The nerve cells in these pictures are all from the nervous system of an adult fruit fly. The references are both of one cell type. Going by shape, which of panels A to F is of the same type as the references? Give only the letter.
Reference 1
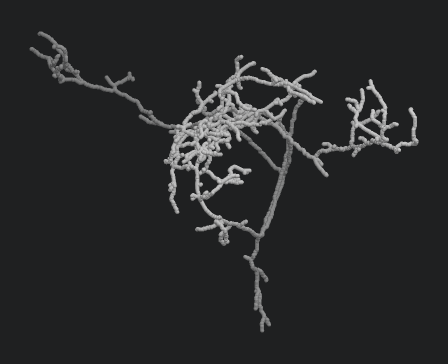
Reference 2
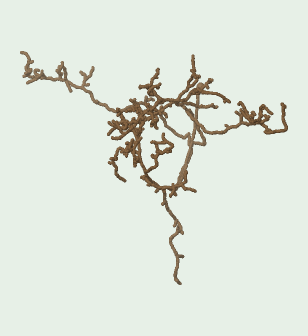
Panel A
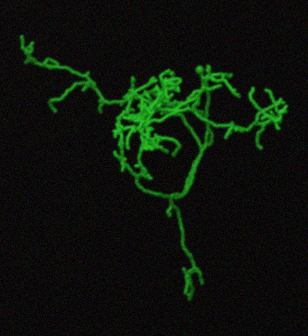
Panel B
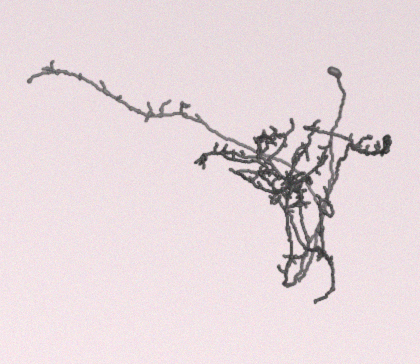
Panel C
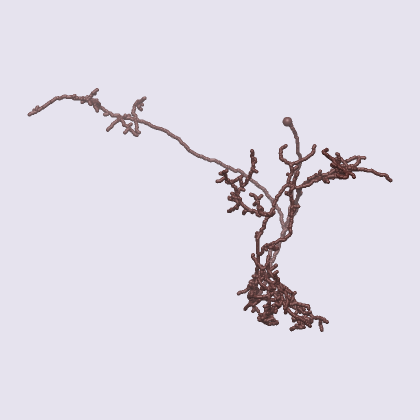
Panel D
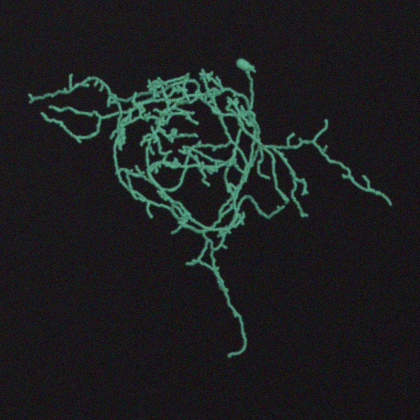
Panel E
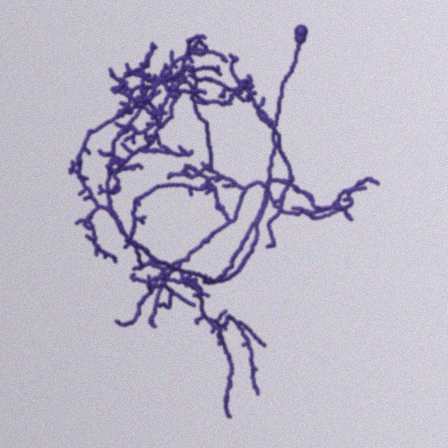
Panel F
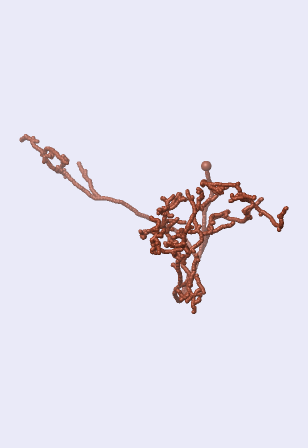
A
